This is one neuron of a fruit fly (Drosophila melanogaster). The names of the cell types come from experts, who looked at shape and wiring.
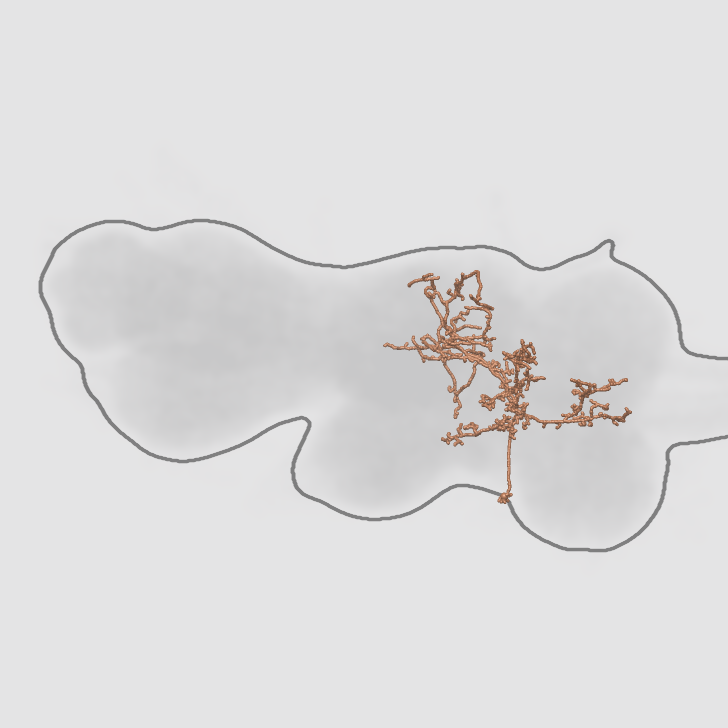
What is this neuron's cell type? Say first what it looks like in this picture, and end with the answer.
It lies in the nerve cord. In this view it is about as wide as it is tall. It is a nerve-cord intrinsic neuron. Its cell type is TN1a_f.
